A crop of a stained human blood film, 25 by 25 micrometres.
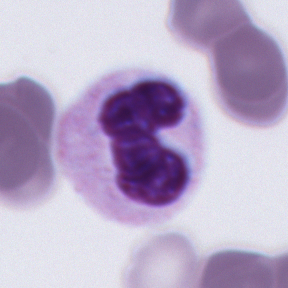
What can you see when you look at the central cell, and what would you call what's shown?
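Starting with the nucleus, its deepest notch opens toward the right side of the cell, and its chromatin is dark purple and coarsely clumped. Next, the cytoplasm is plentiful and pale pink, holding fine, faint pinkish-lilac granules. The cell is a segmented neutrophil.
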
